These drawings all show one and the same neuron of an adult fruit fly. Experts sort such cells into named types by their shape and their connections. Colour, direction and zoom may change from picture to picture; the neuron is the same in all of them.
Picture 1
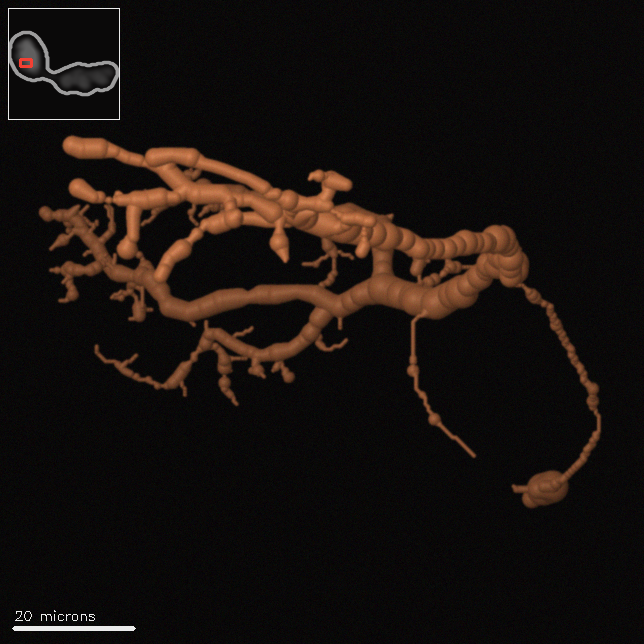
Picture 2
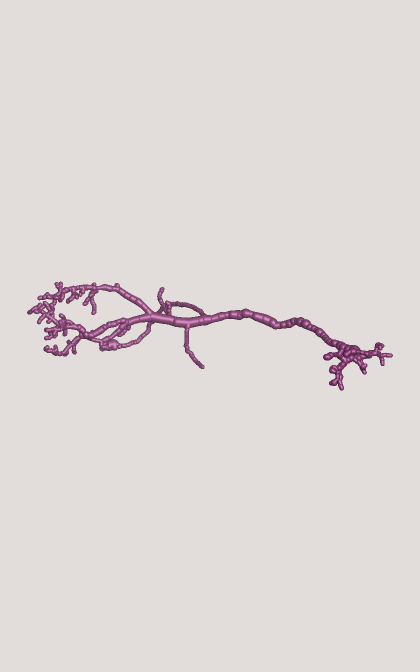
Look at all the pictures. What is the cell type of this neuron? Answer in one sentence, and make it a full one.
The cell type for the neuron is CB0090.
